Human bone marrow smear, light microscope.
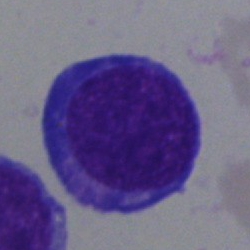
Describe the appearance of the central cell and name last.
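You've got a round cell with a smooth outline. The nucleus is off-centre, sitting toward the upper right, and the rim of cytoplasm is widest on the left and lower side. No granules in the cytoplasm. That's a blast.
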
